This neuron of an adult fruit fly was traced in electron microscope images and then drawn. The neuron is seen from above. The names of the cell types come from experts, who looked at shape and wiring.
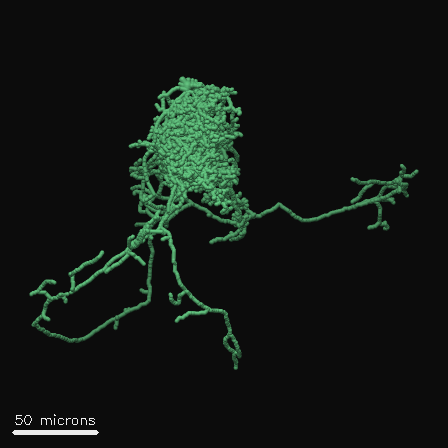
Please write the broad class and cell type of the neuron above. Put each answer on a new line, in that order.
central-brain intrinsic neuron
CRE011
